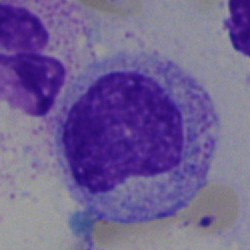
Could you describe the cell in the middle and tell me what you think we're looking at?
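Nucleus large, occupying most of the cell, placed toward upper left. Cytoplasmic rim wider at lower right. Cytoplasm holds many fine pinkish-purple granules. Surface smooth, no projections. Metamyelocyte.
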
